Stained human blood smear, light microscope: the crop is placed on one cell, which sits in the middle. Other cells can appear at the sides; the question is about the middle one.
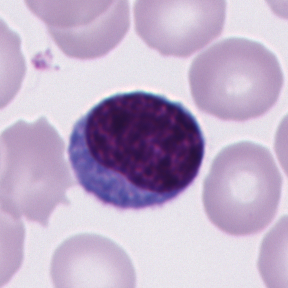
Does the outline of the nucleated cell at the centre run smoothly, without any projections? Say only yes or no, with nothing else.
Yes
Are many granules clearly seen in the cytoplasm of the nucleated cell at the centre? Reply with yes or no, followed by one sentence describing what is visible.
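No. The cytoplasm shows no distinct granules.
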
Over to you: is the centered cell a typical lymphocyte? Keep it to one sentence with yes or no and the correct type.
Yes, this is a typical lymphocyte, the cell in the middle of the crop.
